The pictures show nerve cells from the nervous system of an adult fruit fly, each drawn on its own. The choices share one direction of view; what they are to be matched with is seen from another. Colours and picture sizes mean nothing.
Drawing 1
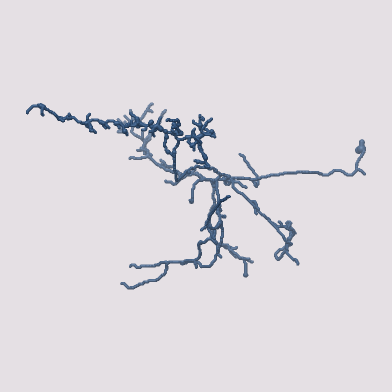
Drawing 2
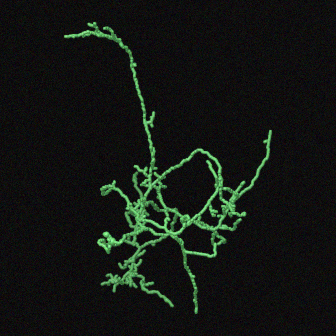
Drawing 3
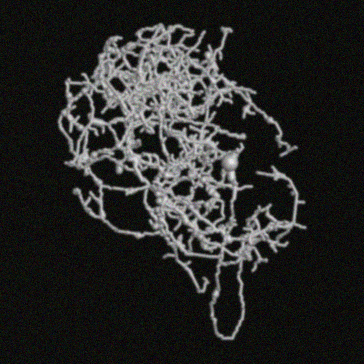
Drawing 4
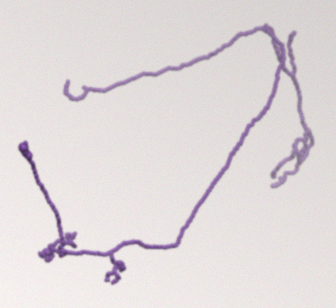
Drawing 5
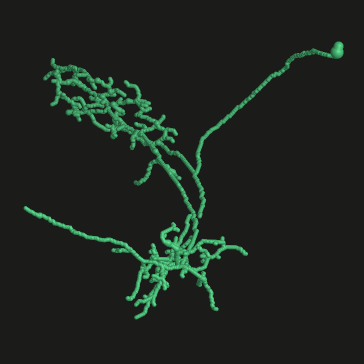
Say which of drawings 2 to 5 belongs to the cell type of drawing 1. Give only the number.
2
